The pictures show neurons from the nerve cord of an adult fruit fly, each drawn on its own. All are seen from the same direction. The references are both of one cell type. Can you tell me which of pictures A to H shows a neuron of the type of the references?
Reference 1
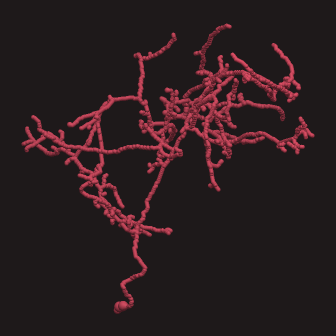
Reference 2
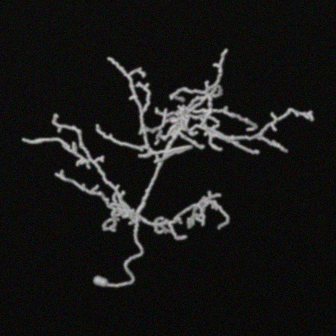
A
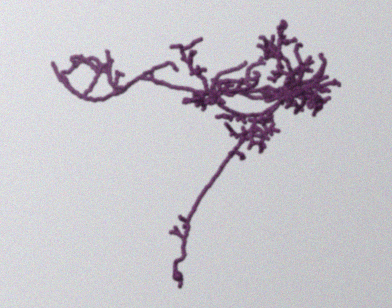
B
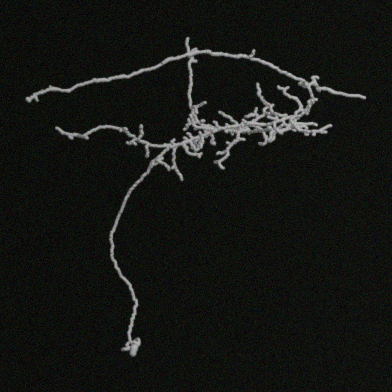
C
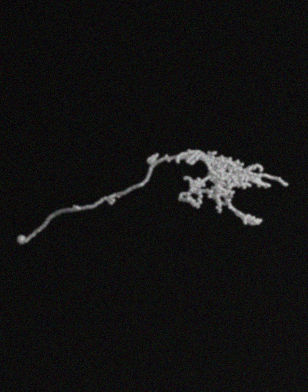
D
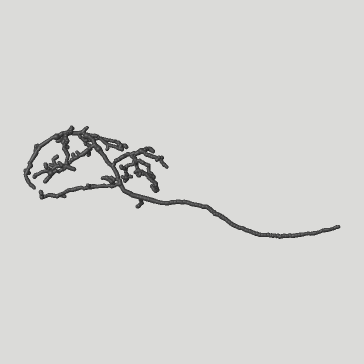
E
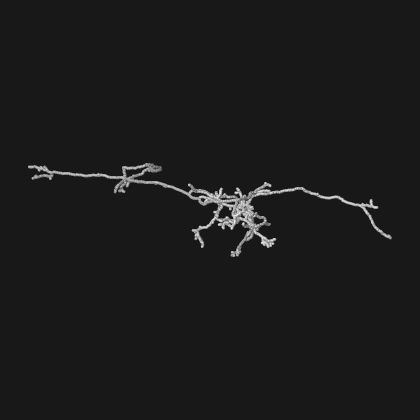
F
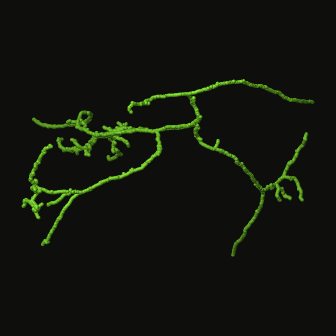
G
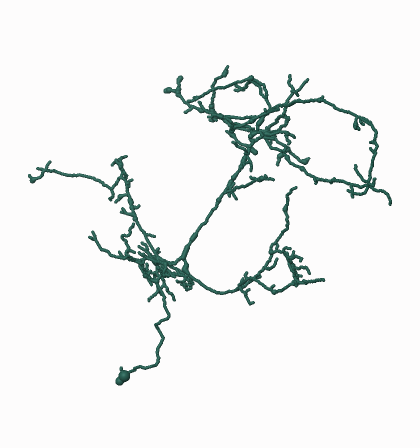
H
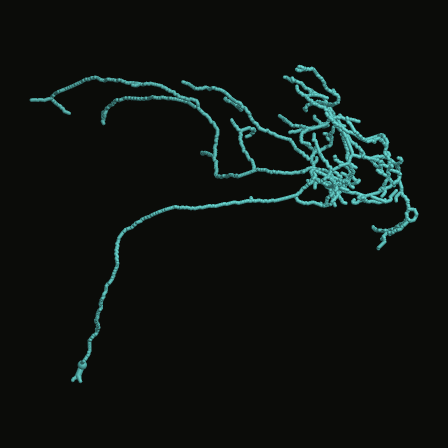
G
